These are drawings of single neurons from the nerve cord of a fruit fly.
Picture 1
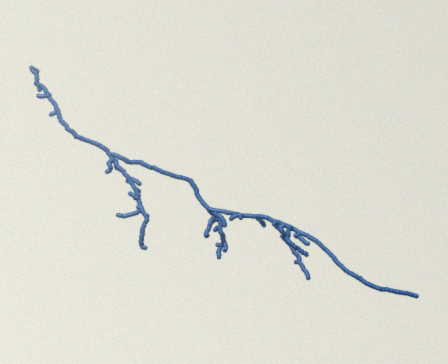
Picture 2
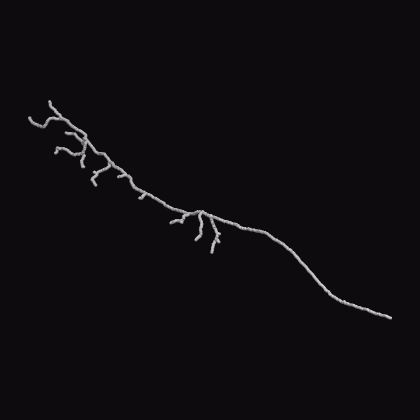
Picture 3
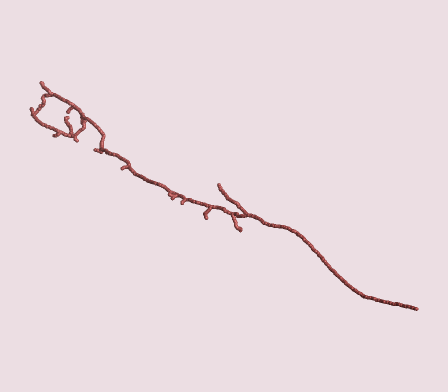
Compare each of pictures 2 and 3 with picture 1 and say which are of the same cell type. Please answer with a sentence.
None of them is of the same cell type.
